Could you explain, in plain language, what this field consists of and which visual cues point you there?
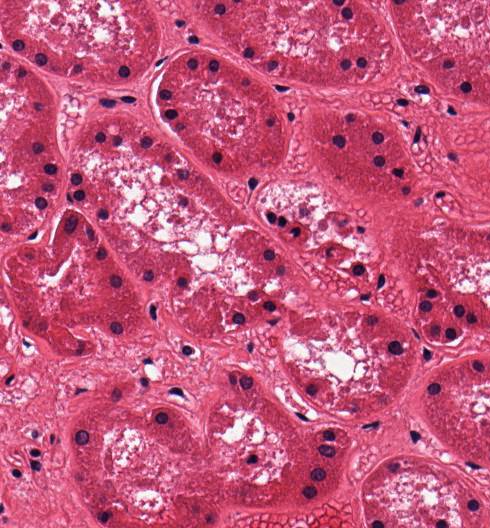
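This looks like cortical labyrinth of the kidney: closely set rounded and elongated tubular profiles fill the whole field, parted only by thin partitions.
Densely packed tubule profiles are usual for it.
Each tubule is lined by one layer of cells with abundant pink granular cytoplasm.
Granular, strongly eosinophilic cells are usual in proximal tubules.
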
